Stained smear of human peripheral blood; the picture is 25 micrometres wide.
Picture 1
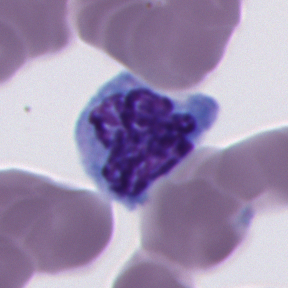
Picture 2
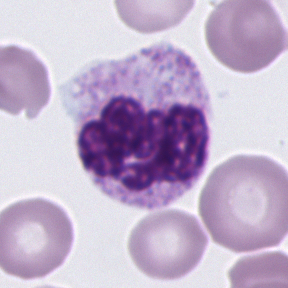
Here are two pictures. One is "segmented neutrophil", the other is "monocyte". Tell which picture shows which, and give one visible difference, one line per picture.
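Picture 1 – monocyte. No granules are visible in the cytoplasm.
Picture 2 – segmented neutrophil. The cytoplasm is strewn with fine purple-pink granules.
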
